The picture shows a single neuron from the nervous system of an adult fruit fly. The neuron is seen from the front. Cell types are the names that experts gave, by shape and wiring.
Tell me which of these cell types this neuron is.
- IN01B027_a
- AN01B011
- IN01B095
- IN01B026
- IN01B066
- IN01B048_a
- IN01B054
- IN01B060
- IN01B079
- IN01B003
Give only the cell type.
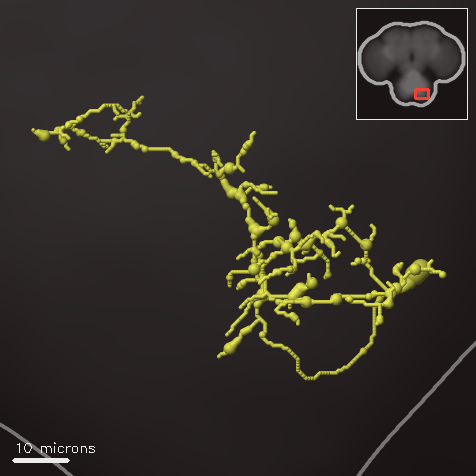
IN01B095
